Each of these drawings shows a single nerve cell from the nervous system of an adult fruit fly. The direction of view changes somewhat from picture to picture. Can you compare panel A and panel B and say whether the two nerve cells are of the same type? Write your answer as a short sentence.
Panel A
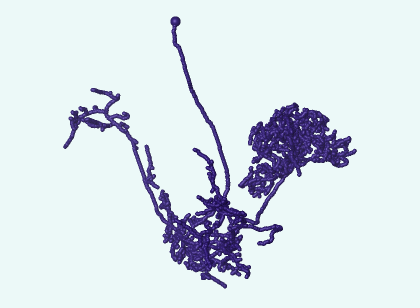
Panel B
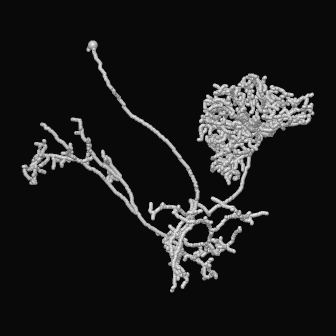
They are of the same cell type.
